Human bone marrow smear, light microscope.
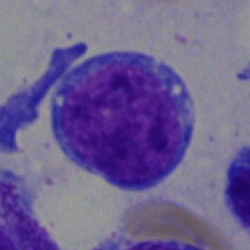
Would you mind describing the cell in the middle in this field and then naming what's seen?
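Looking first at the outline, I'd call it round and smooth. The chromatin is purple and finely textured, though I can make out a few darker patches. Around the nucleus, the cytoplasm makes only a thin blue rim. In that rim I notice two small clear spots, one on the left and one at the upper right. What I'm looking at is a lymphocyte.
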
